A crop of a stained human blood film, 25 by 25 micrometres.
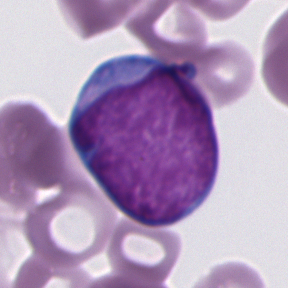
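Myeloblast, the nucleated cell in the middle of the picture. Its cytoplasm is a thin rim, widest at the upper left, in which neither granules nor vacuoles are seen. A small rounded bleb sits on the upper right edge of the cell.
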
